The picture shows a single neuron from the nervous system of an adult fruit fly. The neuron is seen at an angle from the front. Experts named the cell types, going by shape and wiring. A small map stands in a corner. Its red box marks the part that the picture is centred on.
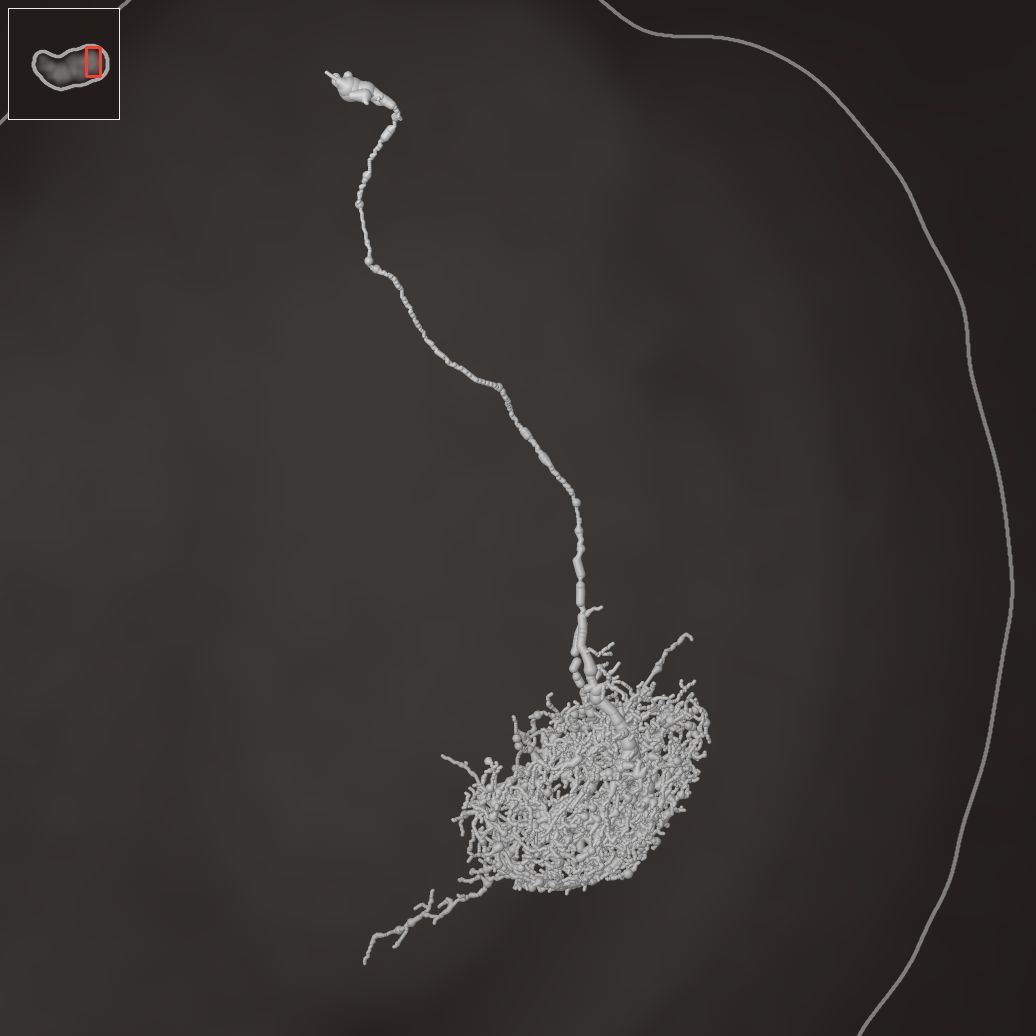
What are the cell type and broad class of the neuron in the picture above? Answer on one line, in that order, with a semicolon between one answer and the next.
AVLP087; central-brain intrinsic neuron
